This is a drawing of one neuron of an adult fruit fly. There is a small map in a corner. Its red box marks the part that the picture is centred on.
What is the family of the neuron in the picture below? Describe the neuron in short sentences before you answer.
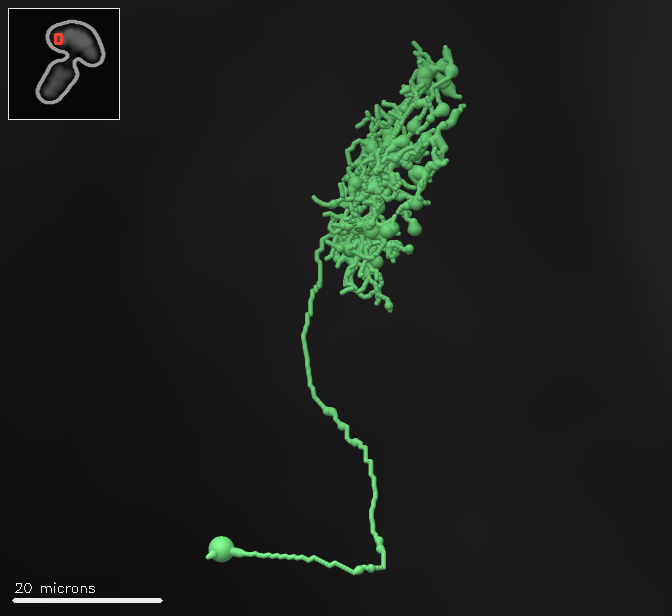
By the scale bar it is about 75 microns tall in this view. Dozens of branch ends can be seen. This is an optic-lobe intrinsic neuron. Its family is LPi.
